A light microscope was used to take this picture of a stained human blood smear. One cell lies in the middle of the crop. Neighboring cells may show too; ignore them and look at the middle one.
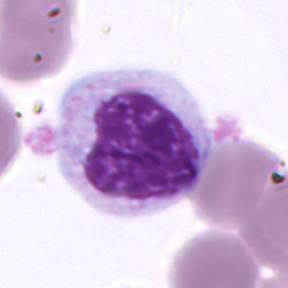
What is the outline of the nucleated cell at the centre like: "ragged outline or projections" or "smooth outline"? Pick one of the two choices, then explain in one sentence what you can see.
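Smooth outline. The cell outline is roughly round and smooth.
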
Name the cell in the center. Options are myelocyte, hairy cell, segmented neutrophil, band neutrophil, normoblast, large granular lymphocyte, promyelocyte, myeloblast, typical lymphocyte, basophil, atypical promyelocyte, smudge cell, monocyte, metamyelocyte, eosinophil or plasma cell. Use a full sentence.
At the center of the crop sits a metamyelocyte.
